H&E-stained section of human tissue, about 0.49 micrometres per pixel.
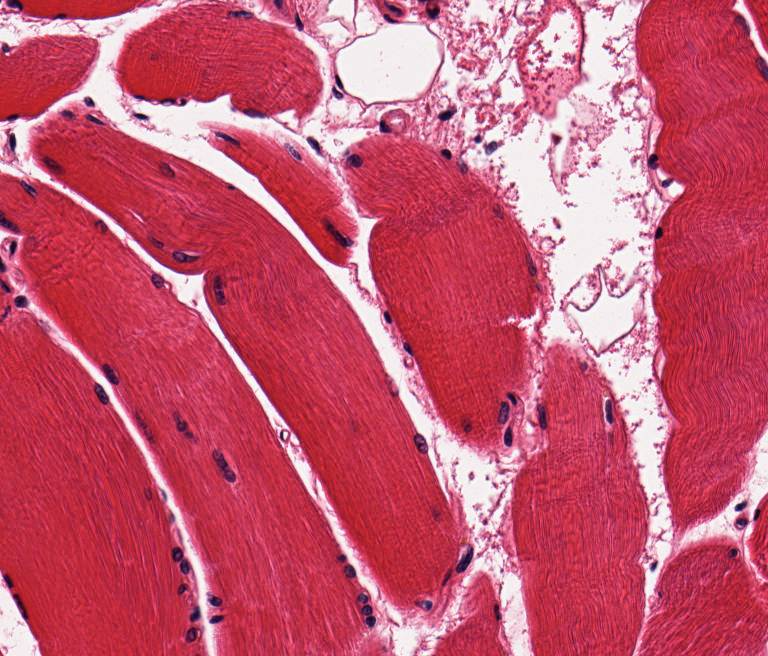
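Skeletal muscle: long, unbranched fibres cut lengthwise largely fill the field, most running diagonally from upper left to lower right. Dark, flattened nuclei lie at the fibre edges, just under the surface. The cytoplasm stains deep, even red. Fine parallel lines run along the fibres.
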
